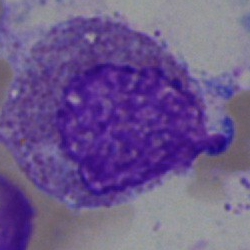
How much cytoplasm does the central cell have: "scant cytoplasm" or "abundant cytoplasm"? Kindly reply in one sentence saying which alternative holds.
The cell has plenty of cytoplasm around its nucleus.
